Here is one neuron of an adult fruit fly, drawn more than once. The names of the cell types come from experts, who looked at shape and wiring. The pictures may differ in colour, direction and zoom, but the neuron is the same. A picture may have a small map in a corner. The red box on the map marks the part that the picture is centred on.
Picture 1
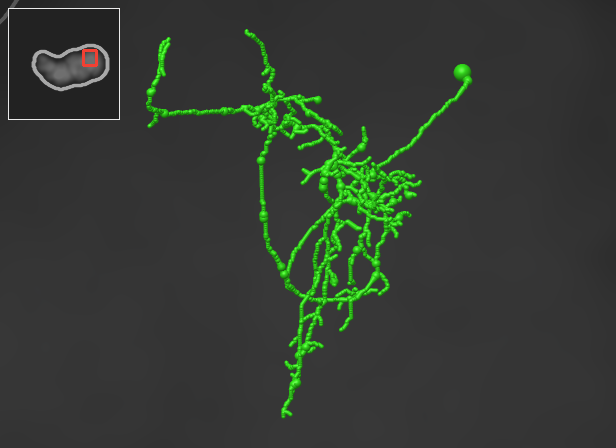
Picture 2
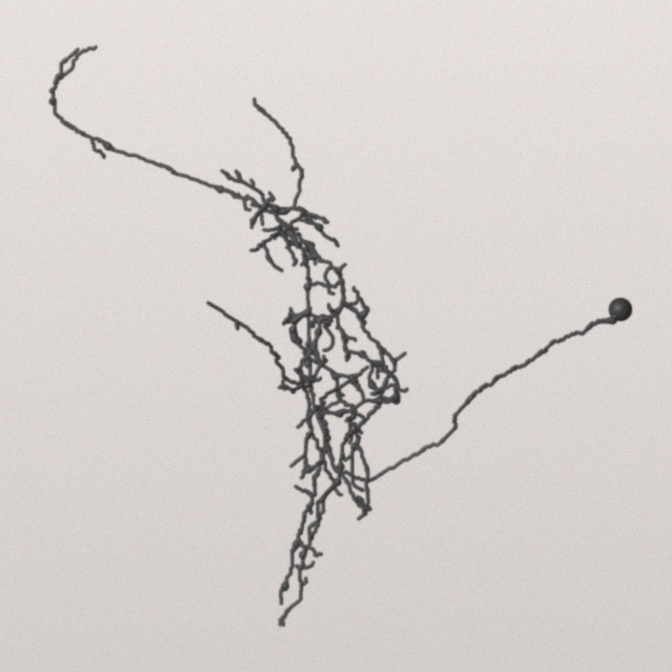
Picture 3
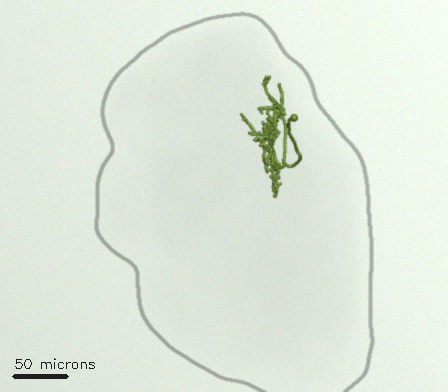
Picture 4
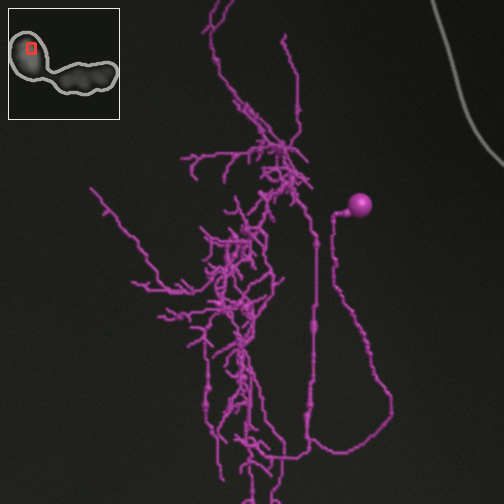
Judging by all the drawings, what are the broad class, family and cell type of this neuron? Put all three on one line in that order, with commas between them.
central-brain intrinsic neuron, hemilineage VPNp&v1_posterior, CB3013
